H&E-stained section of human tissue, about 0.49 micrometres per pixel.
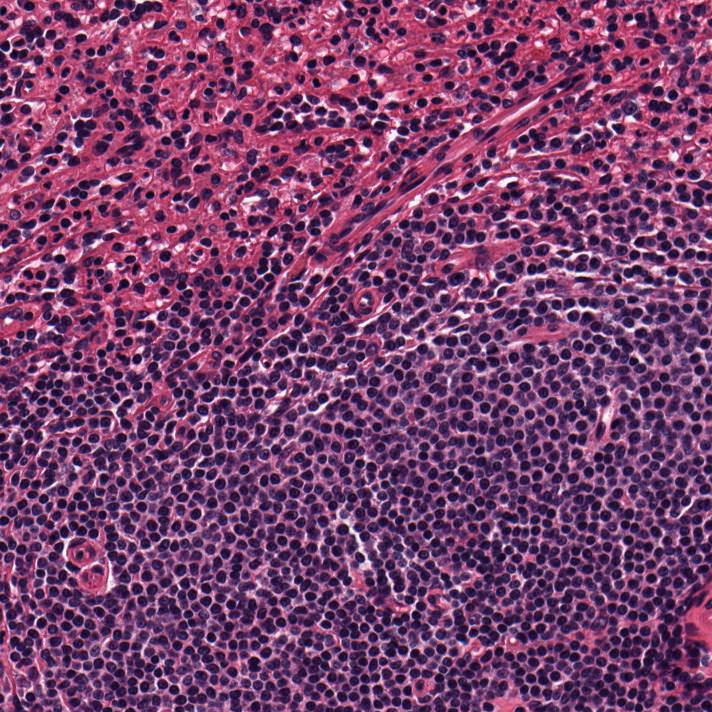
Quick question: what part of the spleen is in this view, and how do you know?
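This field is white pulp. Look first at the lower two-thirds: densely packed small round cells fill it, mostly small lymphocytes with round dark nuclei and scant cytoplasm.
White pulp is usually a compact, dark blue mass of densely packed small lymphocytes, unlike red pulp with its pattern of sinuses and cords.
Toward the upper left the cells are less crowded, and more pink fibrous stroma shows between them. A band of spindle cells and pink fibres also runs diagonally from the upper right down toward the centre.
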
